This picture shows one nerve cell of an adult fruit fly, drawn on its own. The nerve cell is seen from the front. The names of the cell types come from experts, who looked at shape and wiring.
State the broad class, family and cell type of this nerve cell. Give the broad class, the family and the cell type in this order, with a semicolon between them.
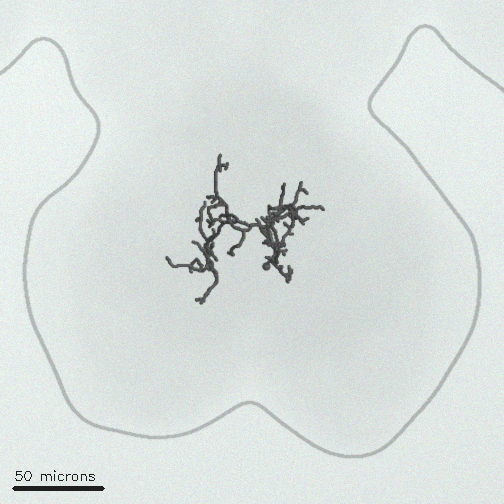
nerve-cord intrinsic neuron; hemilineage 12B; IN12B068_a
